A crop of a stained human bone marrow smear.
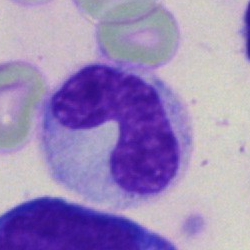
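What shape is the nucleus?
A single curved band, like a horseshoe, with its hollow opening toward the lower left.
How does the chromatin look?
Dark purple and coarsely clumped.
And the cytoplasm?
A fair amount, pale lilac-grey, filling the hollow of the nucleus, with no coarse dark granules.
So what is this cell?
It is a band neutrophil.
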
